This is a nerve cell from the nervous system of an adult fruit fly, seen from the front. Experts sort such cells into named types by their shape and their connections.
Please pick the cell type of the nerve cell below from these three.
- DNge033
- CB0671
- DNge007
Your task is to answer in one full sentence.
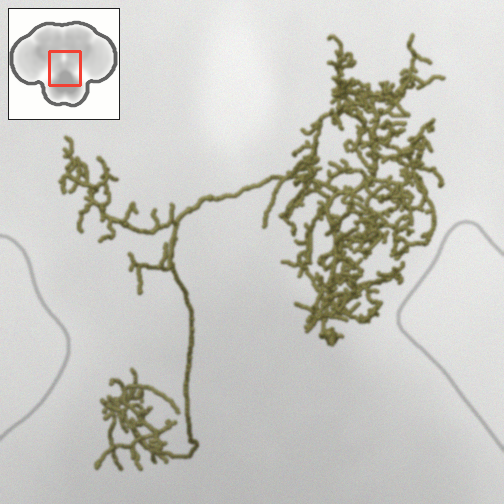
The cell type that this nerve cell has is DNge033.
